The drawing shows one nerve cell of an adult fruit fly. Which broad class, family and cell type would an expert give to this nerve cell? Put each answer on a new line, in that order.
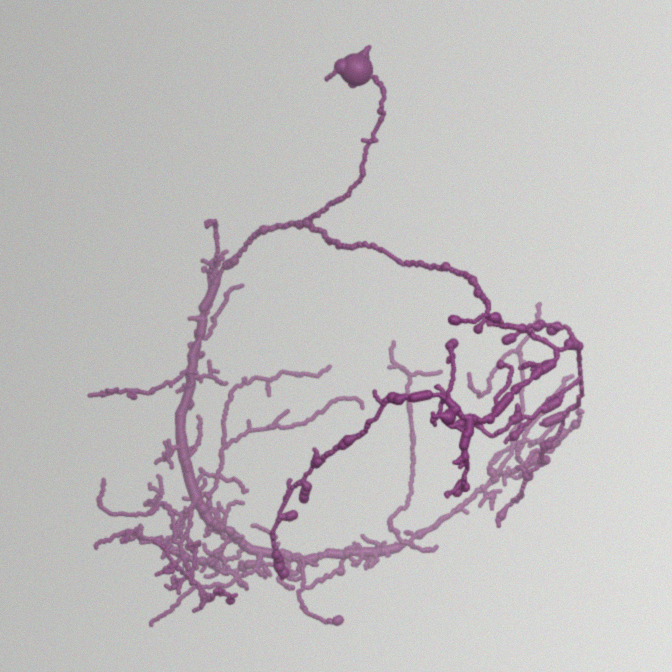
nerve-cord intrinsic neuron
hemilineage 03A
IN03A024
